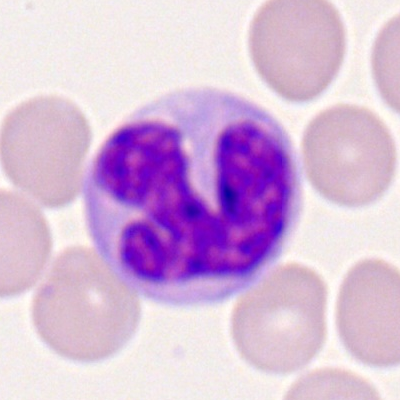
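Monocyte, with a round, smooth cell outline. A wedge of pale lilac cytoplasm cuts down into the nucleus from the top. The chromatin is dark purple and coarsely clumped.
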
